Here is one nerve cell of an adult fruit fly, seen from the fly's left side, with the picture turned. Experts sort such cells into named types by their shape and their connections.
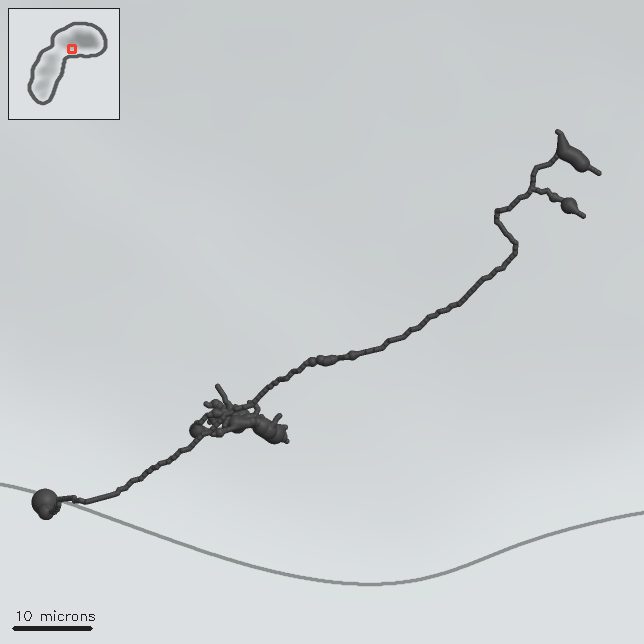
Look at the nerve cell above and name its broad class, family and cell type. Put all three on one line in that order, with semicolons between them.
optic-lobe intrinsic neuron; T; T3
